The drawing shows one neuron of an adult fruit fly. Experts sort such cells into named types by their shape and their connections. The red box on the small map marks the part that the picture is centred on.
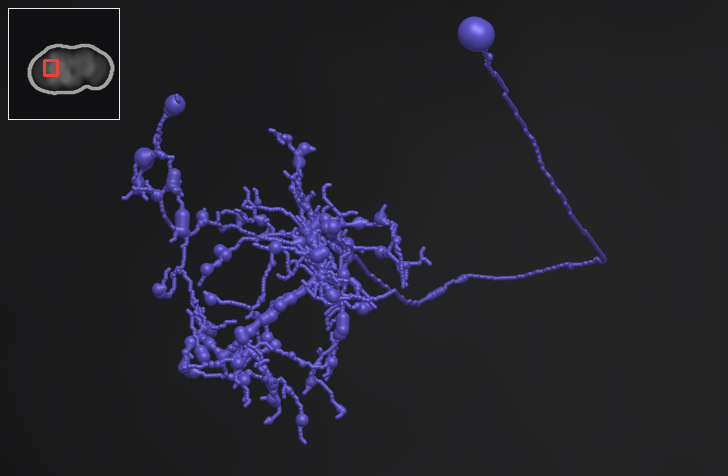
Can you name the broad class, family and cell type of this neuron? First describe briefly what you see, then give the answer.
The picture shows dozens of branch ends. In this view it is about as wide as it is tall. Its broad class is nerve-cord intrinsic neuron. Its family is hemilineage 12B. It is of cell type IN12B049.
